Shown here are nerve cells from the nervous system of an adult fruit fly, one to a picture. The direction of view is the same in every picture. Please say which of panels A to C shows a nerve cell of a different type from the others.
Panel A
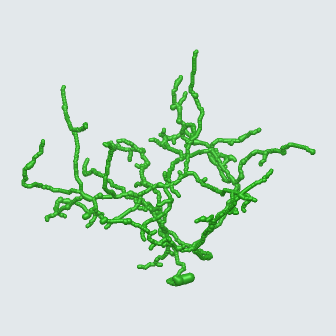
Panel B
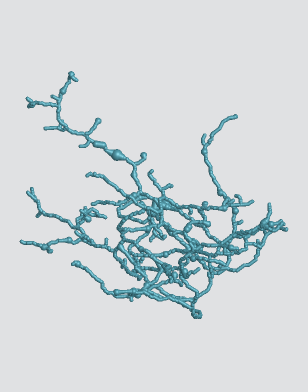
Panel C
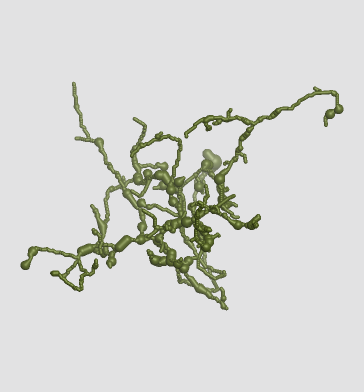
C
